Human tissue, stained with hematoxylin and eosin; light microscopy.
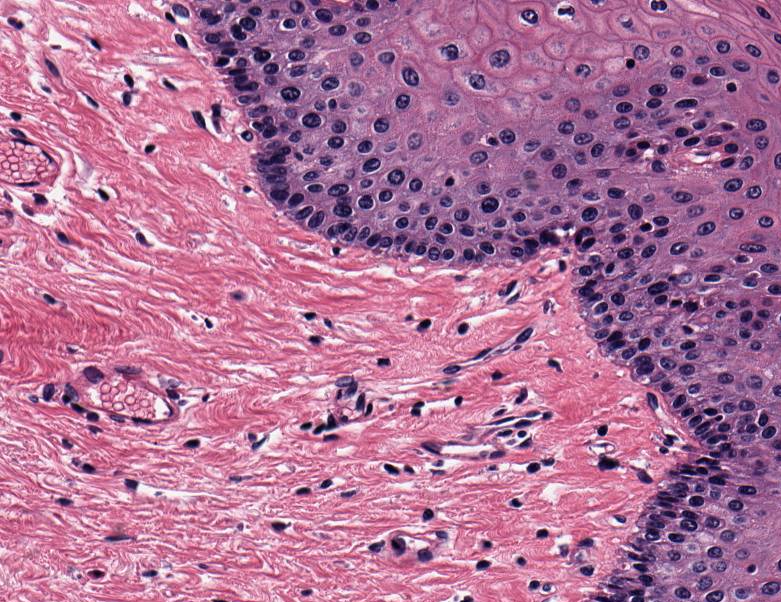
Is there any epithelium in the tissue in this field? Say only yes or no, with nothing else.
Yes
